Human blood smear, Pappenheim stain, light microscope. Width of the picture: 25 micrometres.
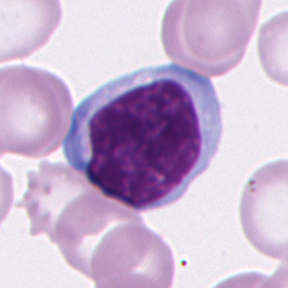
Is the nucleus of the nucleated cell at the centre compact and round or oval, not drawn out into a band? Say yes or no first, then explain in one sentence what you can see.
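Yes. The nucleus is a single rounded mass without lobes.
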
